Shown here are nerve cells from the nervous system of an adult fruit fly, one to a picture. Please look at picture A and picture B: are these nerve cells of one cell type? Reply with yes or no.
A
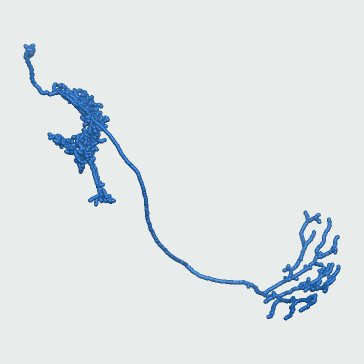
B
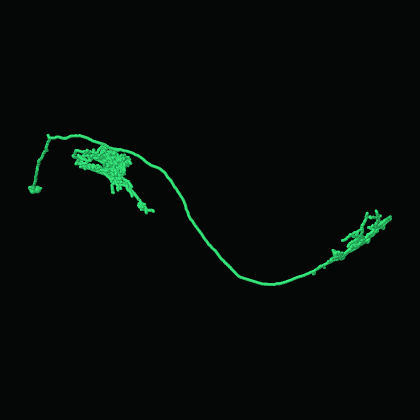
yes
